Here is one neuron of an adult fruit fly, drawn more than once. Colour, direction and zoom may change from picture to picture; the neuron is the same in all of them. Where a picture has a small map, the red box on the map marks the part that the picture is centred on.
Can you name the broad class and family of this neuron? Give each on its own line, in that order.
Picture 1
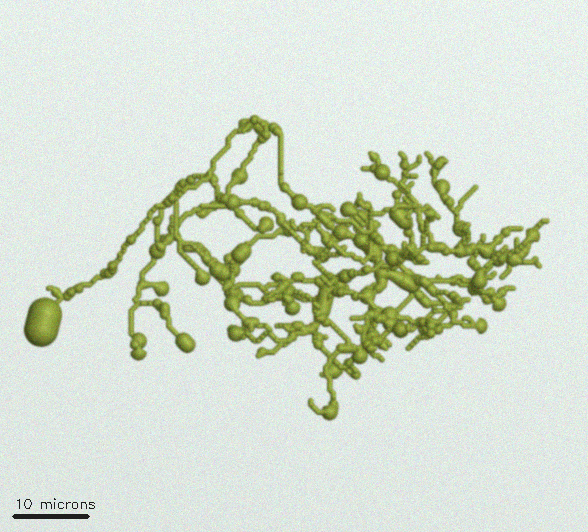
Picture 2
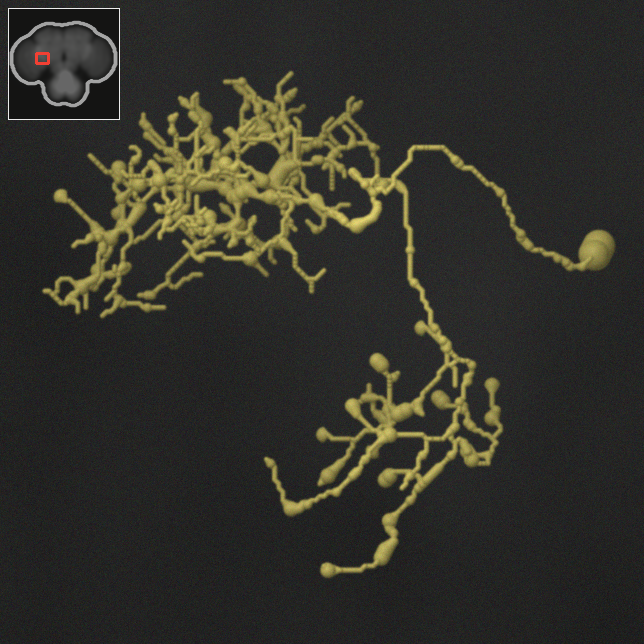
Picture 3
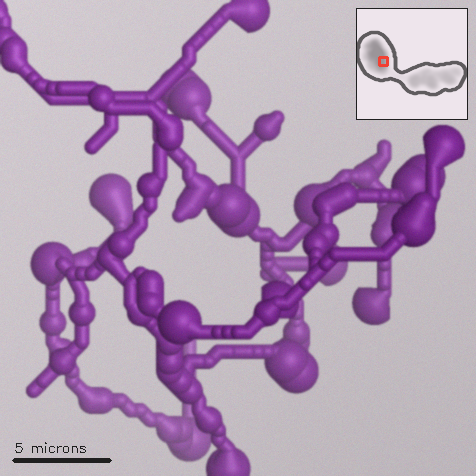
optic-lobe intrinsic neuron
Li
